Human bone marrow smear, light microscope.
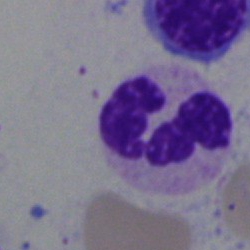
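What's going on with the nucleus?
It's split into lobes by deep clefts, and the deepest one comes in from the top.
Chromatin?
Dark purple and coarsely clumped.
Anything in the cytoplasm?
Fine, faint pinkish granules.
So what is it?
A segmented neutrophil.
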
